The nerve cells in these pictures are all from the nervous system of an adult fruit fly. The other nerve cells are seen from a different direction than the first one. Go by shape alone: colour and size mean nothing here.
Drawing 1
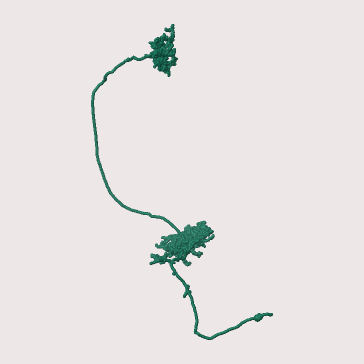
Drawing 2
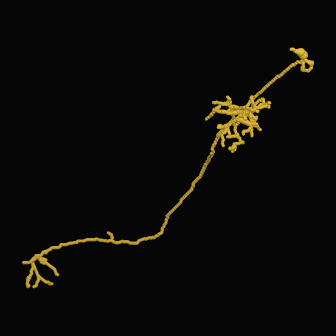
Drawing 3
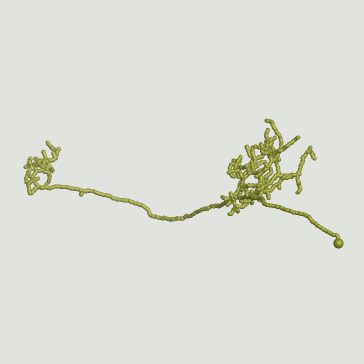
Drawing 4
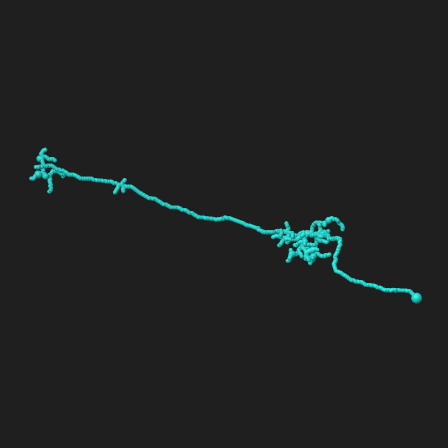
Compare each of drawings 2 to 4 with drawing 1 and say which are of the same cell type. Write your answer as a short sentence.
None of them is of the same cell type.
